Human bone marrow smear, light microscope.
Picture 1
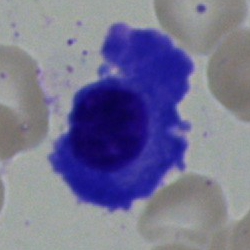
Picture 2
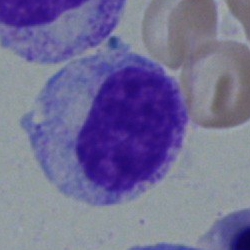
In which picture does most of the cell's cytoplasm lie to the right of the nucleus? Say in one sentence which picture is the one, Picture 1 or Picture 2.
The cell in picture 1 has its nucleus toward the left side.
